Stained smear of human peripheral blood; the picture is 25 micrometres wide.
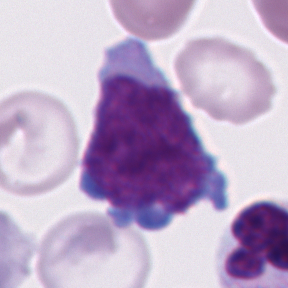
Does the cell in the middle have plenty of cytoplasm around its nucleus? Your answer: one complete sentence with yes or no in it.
No, its nucleus occupies most of the cell, with scant cytoplasm.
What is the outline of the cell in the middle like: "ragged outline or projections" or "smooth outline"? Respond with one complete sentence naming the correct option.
It is a rough edge that this cell shows.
